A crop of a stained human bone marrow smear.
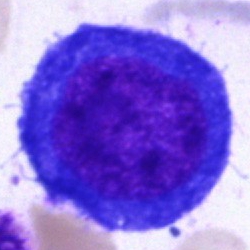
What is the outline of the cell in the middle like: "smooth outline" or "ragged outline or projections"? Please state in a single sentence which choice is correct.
There is a ragged or frayed edge, or there are projections, blebs or tags, on this cell.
